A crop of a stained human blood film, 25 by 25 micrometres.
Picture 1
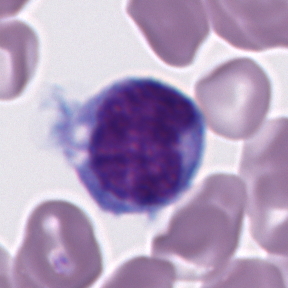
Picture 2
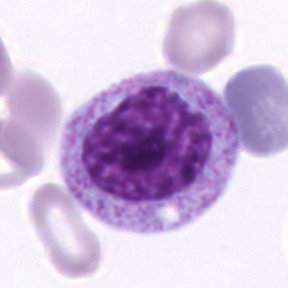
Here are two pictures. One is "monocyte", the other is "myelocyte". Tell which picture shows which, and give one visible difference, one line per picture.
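Picture 1: monocyte. No granules are seen in the cytoplasm.
Picture 2: myelocyte. Fine reddish-purple granules fill the whole cytoplasm.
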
